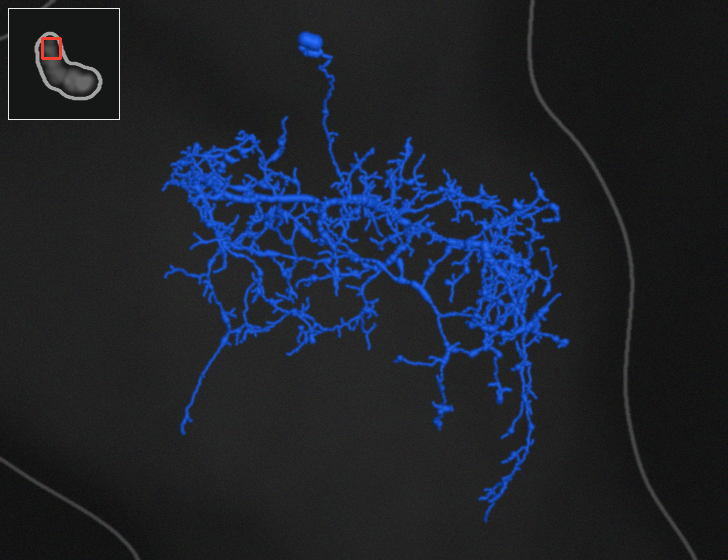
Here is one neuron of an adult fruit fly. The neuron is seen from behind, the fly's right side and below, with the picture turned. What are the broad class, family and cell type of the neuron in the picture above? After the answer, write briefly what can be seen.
Its broad class is nerve-cord intrinsic neuron. The family is hemilineage 20A.22A. The cell type is IN20A.22A008. The cell body is at the top of the picture. The picture shows more than a hundred branch ends.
